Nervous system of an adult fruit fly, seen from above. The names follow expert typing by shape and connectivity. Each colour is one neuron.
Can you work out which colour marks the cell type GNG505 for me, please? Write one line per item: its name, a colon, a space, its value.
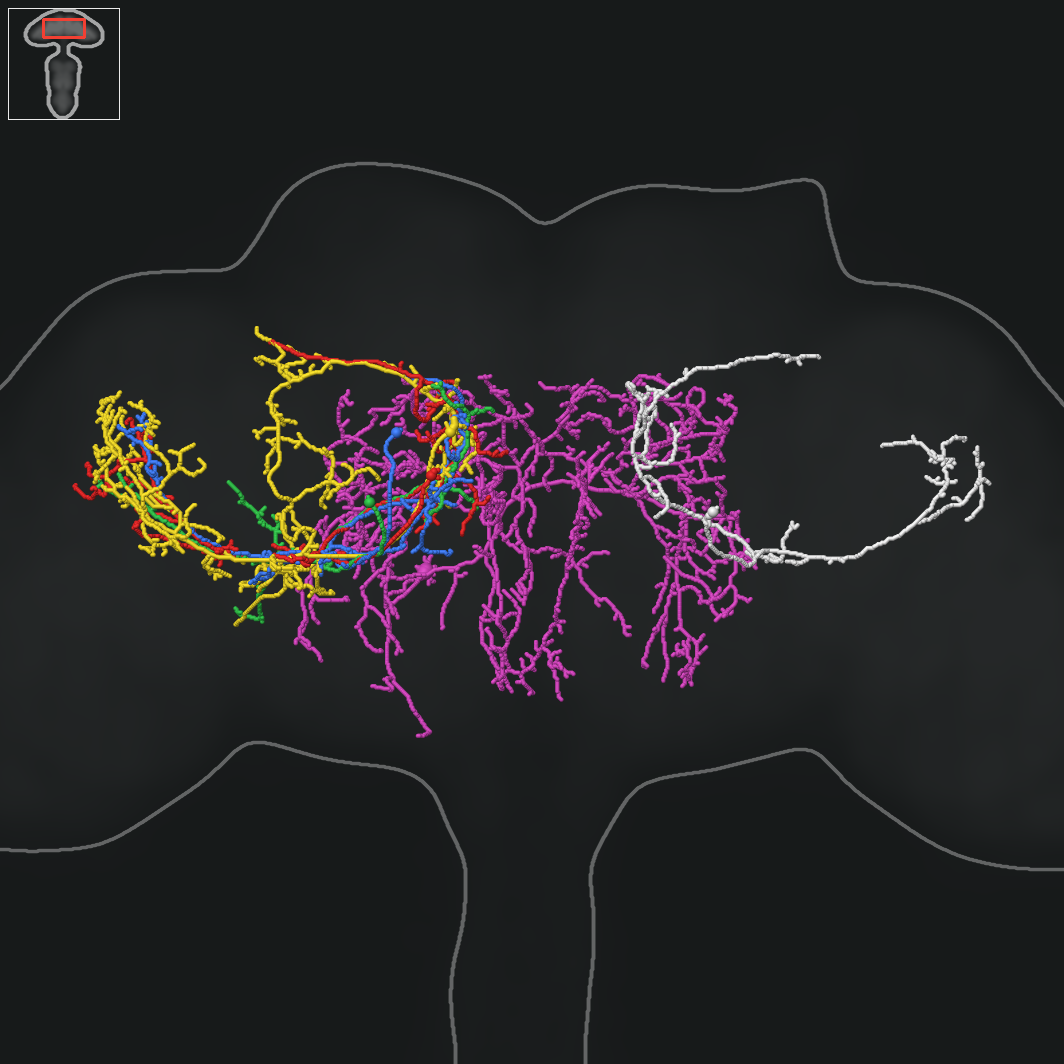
colour: magenta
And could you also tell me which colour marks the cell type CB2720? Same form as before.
colour: green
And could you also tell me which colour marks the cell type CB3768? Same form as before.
colour: blue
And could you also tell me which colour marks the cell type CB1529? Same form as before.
colour: red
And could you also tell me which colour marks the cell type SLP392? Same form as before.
colour: yellow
